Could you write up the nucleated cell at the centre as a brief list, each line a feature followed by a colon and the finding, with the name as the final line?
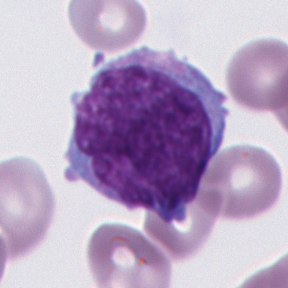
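Outline: irregular, small knobby projections along the edge
Nucleus: one roundish mass, no separate lobes
Nucleolus: none distinct that I can make out
Cytoplasm: rim thinnest at the lower right
Name: atypical promyelocyte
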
